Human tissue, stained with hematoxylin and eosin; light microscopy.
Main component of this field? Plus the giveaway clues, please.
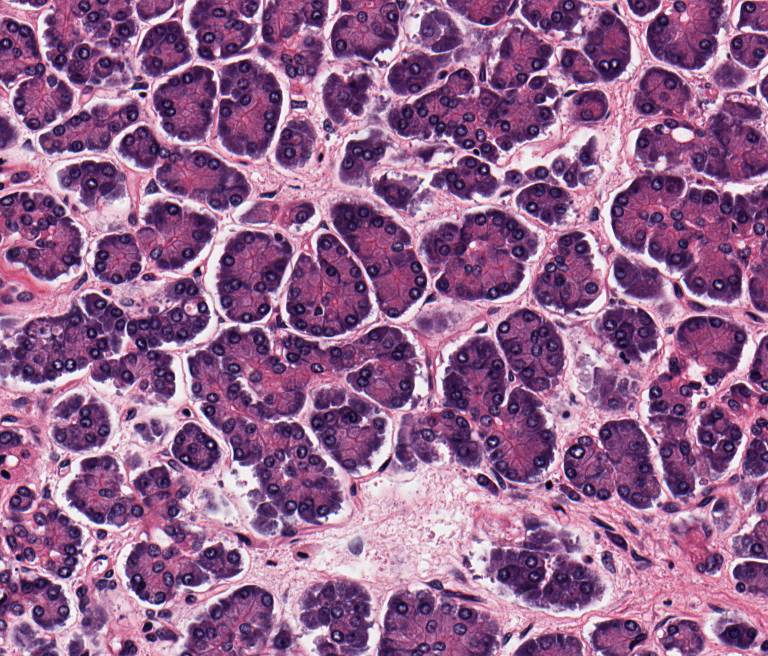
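Exocrine pancreas is what the field mainly shows. Point one: wedge-shaped cells converge on a small or inconspicuous central lumen in each acinus.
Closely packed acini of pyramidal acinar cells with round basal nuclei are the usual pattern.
Point two: the nuclei are round, dark and basal, near the outer edge of each acinus, and fairly uniform in size and shape.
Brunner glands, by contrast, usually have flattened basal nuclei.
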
